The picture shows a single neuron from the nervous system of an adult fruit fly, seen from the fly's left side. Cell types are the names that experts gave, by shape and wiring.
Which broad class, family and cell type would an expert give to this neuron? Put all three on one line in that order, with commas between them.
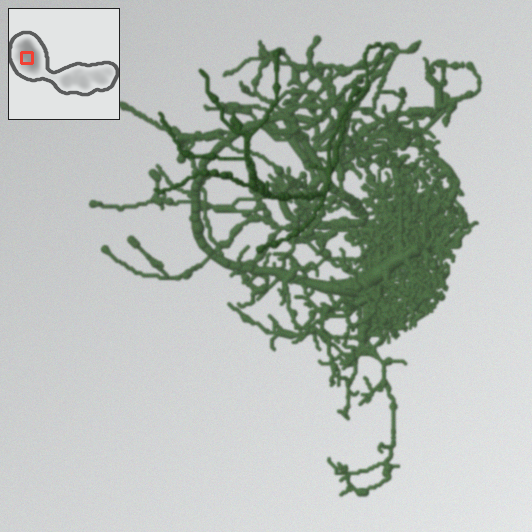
central-brain intrinsic neuron, hemilineage VLPl2_medial, PVLP013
